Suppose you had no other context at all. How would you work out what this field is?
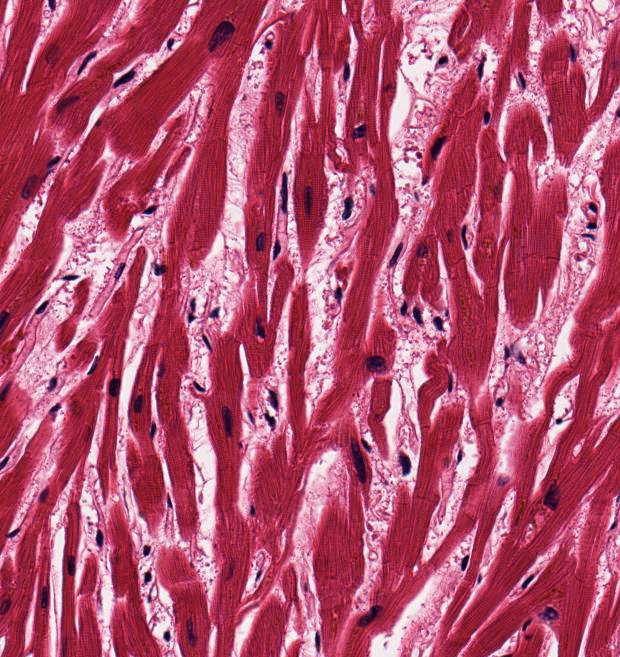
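Myocardium. Many fibres branch and join neighbouring fibres; cytoplasm deep red-pink, with fine transverse cross-striations.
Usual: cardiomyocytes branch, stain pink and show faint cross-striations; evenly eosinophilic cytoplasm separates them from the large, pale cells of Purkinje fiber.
Between fibres: pale, loose, wispy pink material with scattered small dark elongated nuclei.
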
